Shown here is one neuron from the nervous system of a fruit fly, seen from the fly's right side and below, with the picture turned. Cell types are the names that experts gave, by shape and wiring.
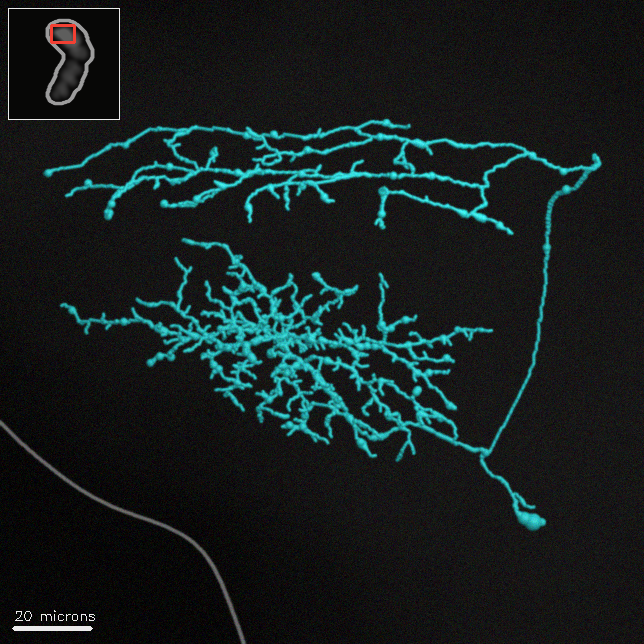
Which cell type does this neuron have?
MeLo10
